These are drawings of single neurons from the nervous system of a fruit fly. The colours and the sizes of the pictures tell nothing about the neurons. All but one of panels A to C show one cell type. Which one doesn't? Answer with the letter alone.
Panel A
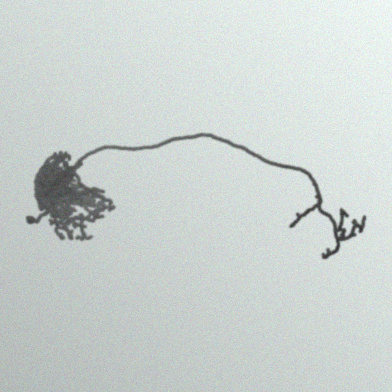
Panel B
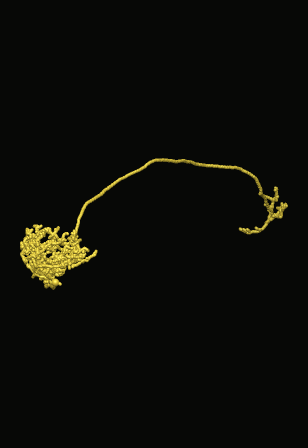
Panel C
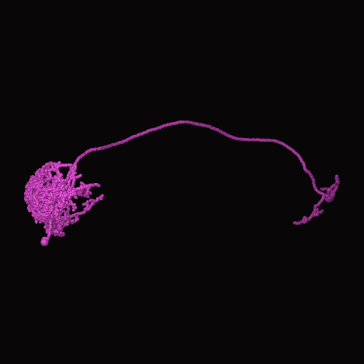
C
